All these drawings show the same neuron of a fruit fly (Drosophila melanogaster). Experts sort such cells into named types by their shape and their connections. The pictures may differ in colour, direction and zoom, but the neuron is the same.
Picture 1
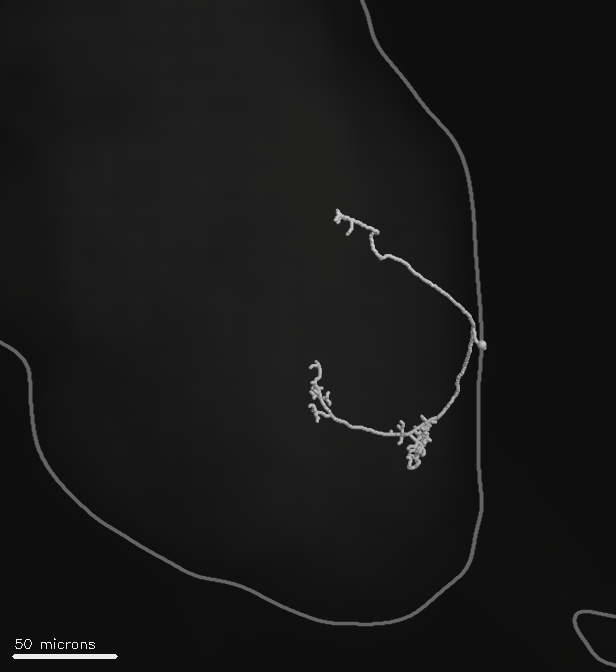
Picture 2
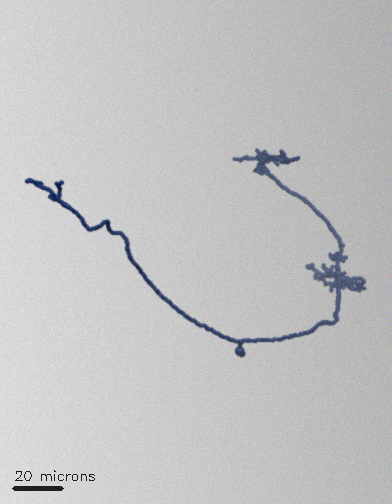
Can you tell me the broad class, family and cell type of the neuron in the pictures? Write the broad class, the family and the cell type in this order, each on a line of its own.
visual projection neuron
LLPC
LLPC2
